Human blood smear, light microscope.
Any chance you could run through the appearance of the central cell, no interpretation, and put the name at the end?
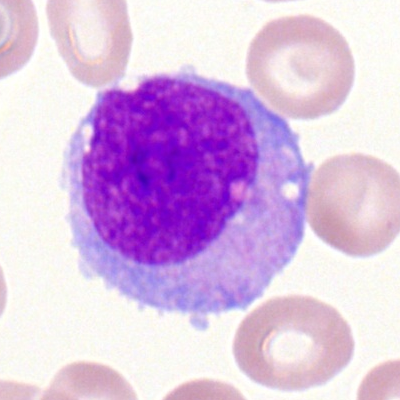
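Look first at the edge: fine short projections fringe it, so the outline looks ragged. Inside, the nucleus has coarse, clumped chromatin that makes it look mottled. Below and to the right of the nucleus, the cytoplasm spreads as a broad crescent. Fine pinkish-purple granules lie scattered through it. This is a myeloblast.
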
